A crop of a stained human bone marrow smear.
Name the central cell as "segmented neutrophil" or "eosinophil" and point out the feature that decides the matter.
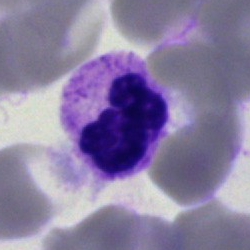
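Segmented neutrophil, I'd say. What settles it is the granules: small purple ones lie scattered through the pale lilac cytoplasm.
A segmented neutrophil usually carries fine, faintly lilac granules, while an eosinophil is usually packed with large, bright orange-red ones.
These granules are small, which sets them apart from the large granules of an eosinophil. Beyond that, the nucleus lies off-centre toward the lower right, its chromatin dense and very dark purple, and the cytoplasm fills most of the upper left part of the cell.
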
